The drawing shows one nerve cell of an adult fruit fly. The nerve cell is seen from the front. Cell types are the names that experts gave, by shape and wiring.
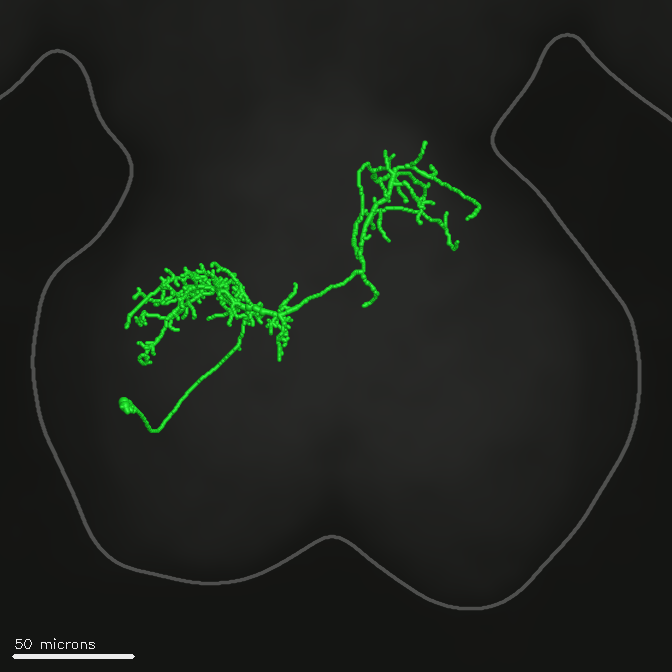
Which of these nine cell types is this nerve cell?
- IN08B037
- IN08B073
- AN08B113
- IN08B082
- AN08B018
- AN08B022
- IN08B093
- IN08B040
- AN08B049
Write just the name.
IN08B073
